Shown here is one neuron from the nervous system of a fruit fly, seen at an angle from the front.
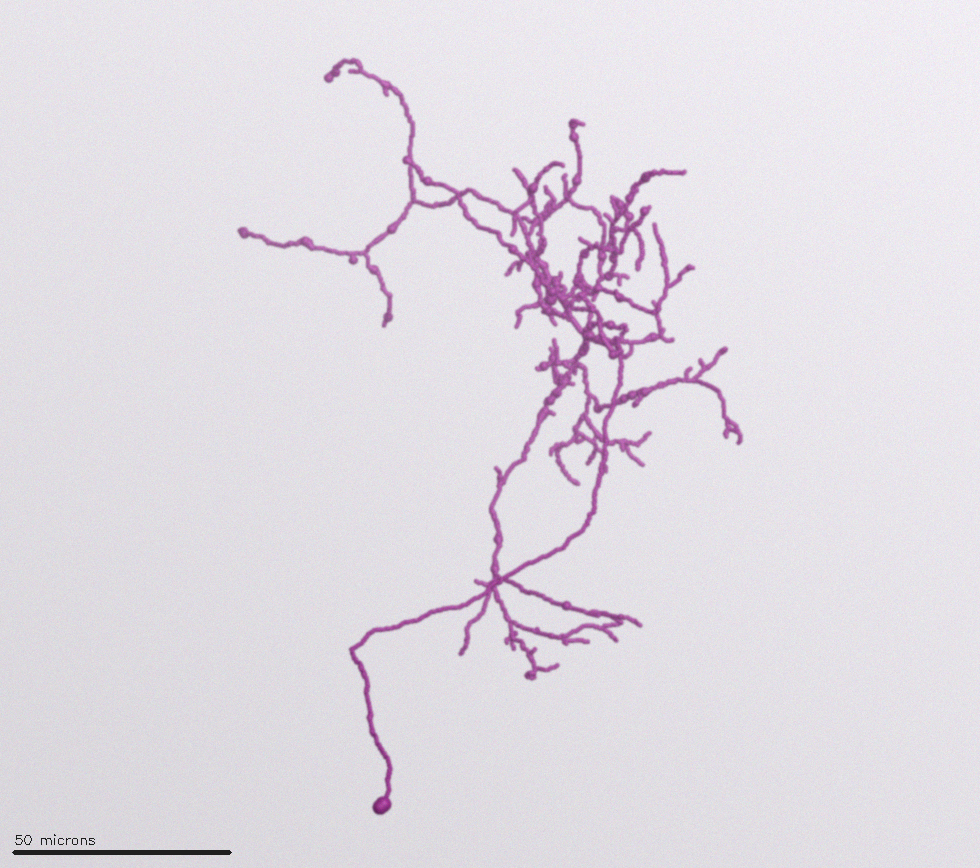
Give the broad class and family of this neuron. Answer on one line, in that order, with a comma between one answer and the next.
central-brain intrinsic neuron, hemilineage LALv1_ventral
